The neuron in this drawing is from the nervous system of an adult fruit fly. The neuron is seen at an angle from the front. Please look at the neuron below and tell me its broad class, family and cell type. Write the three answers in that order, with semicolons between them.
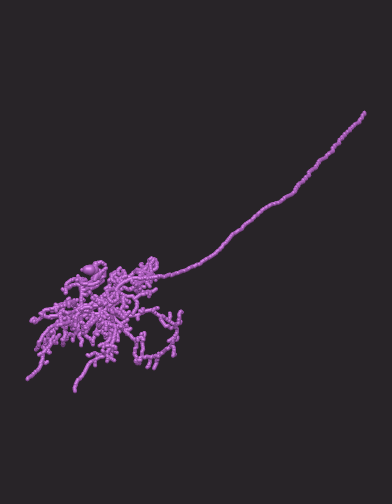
motor neuron of the nerve cord; MNad; MNad02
